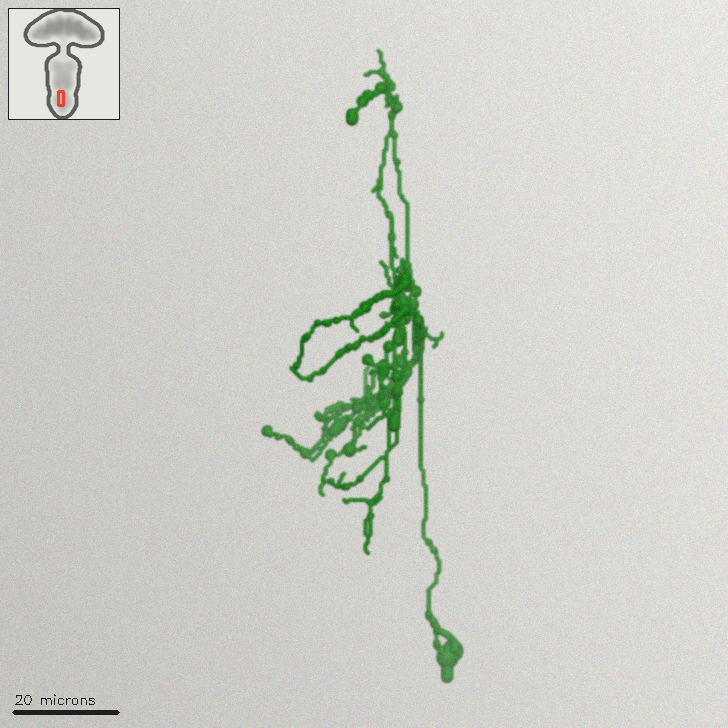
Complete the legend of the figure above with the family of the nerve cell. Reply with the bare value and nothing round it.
hemilineage 02A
